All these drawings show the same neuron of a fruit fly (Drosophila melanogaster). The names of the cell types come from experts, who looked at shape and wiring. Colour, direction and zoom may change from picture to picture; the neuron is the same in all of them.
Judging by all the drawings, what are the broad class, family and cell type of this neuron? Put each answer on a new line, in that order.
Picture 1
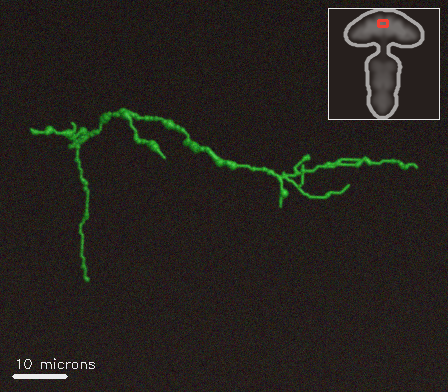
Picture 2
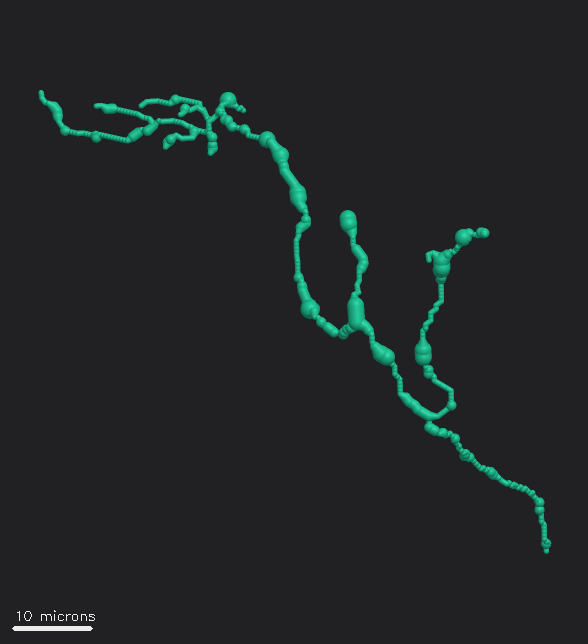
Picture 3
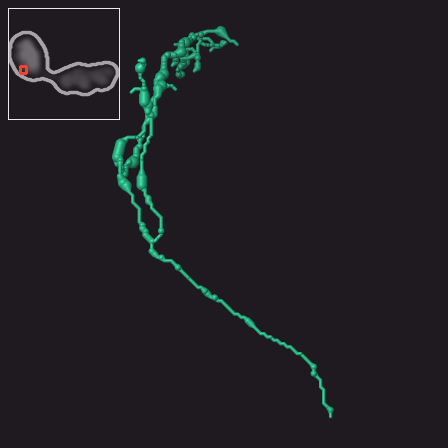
sensory neuron entering the brain
class mechanosensory
TPMN1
